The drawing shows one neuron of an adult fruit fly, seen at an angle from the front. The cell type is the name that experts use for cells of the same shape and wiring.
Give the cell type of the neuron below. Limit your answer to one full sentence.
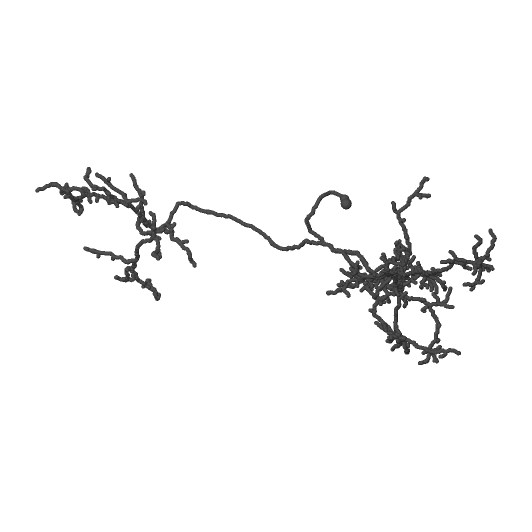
By type, the neuron is CB4073.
